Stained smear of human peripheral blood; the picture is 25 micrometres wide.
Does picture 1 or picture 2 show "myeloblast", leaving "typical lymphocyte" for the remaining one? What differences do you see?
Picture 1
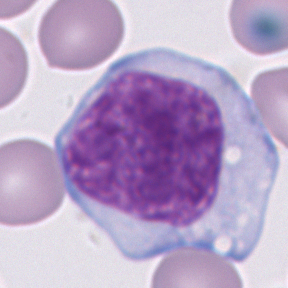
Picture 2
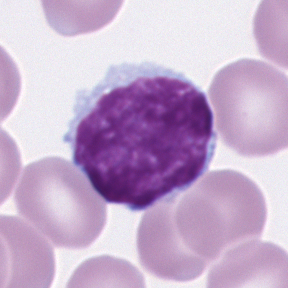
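The myeloblast is in picture 1, and the typical lymphocyte in picture 2. Size: the nucleus of the myeloblast alone is about 14 micrometres across, while the whole typical lymphocyte is about 13 micrometres across.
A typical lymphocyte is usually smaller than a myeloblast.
Outline: irregular and angular rather than smoothly round in picture 1; in picture 2, the outer edge of the cytoplasm is ragged and frayed at the upper left. Nucleus in picture 2: roughly round, without an indentation or lobes, filling about 80% of the cell's area and reaching almost to the edge of the cell on the lower right. Chromatin in picture 2: dense, dark purple and coarsely clumped, with no distinct nucleolus.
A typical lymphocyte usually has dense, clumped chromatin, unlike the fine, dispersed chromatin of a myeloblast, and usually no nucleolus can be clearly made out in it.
Cytoplasm in picture 1: pale blue, with a few small clear vacuoles on the lower right. Granules: none distinct in picture 1, none visible in picture 2.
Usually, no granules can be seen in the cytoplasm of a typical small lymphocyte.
Surroundings: a red cell lies almost touching the lower edge of the myeloblast.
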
